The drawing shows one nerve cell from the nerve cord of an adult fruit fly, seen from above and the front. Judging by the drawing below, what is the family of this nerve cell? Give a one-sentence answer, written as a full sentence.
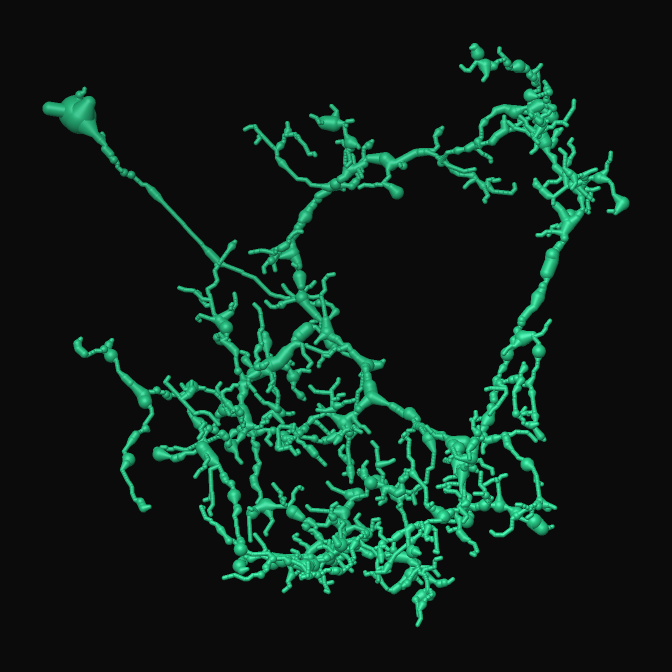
Grouped by family, the nerve cell goes with hemilineage 01B.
